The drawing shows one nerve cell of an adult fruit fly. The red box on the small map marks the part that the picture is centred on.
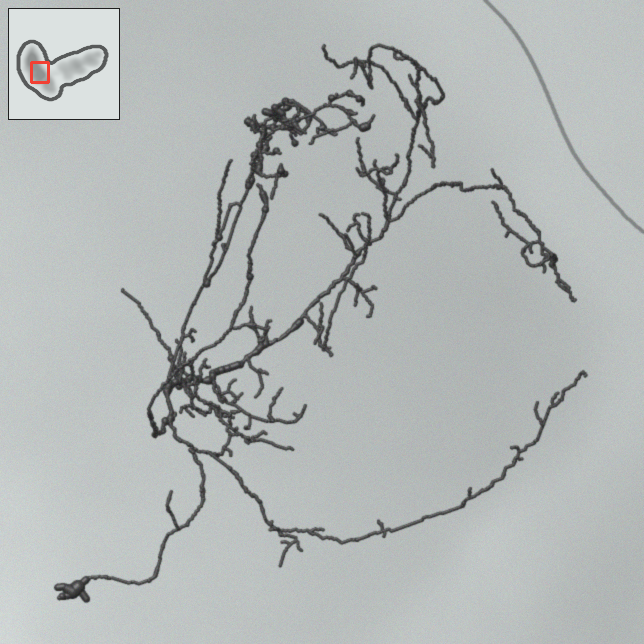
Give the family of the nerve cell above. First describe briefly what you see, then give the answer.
Its cell body lies at the lower left of the picture. Dozens of branch ends can be seen. This is a central-brain intrinsic neuron. Its family is hemilineage SLPa&l1_anterior.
